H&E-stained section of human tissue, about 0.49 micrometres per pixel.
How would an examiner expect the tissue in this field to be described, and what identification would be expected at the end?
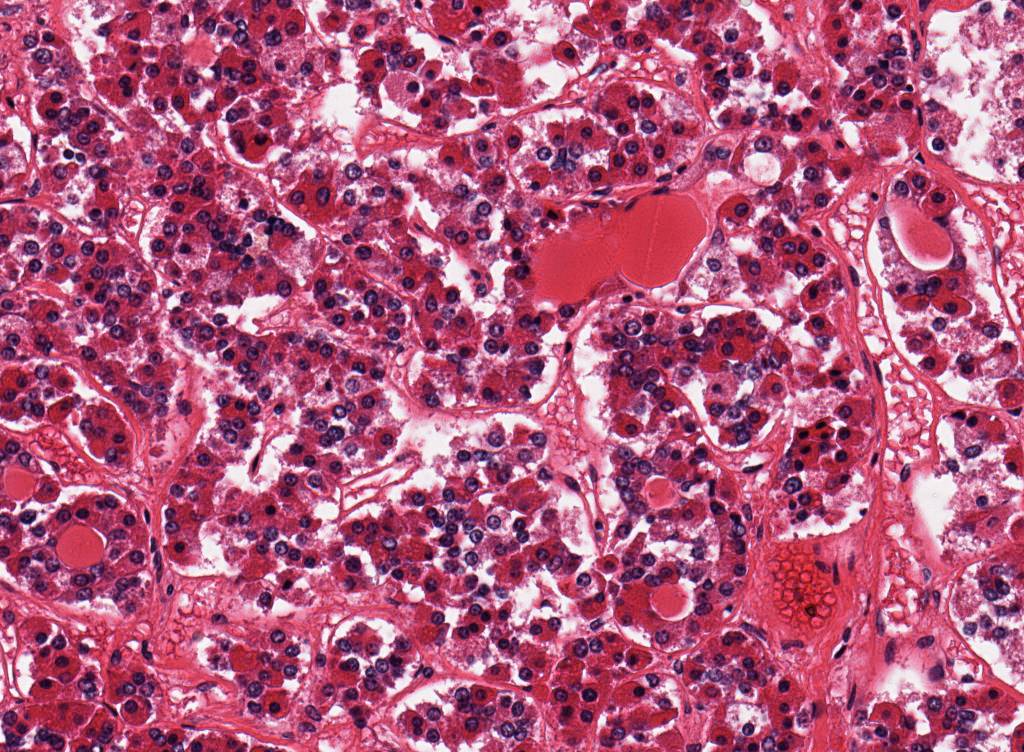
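First, the arrangement: rounded nests and cords of cells, separated throughout by thin pink strands of connective tissue. Those septa carry elongated, dark, spindle-shaped nuclei, clearest along the right side. The cell nuclei themselves are small, round and dark, fairly uniform in size from cell to cell. Lower right, a small vessel is packed with red blood cells. Putting that together, this is pituitary.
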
